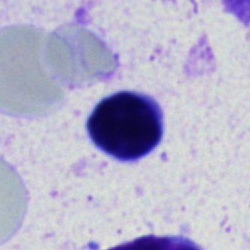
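Lymphocyte, the cell in the middle of this stained bone marrow smear. Its outline is round and smooth, and its chromatin is very dense, staining an almost uniform dark purple. Neither granules nor vacuoles can be seen anywhere in the cell.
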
